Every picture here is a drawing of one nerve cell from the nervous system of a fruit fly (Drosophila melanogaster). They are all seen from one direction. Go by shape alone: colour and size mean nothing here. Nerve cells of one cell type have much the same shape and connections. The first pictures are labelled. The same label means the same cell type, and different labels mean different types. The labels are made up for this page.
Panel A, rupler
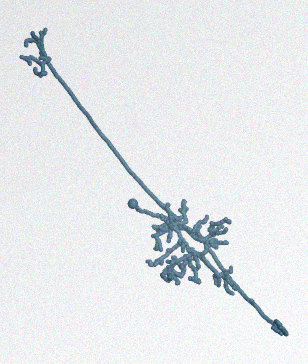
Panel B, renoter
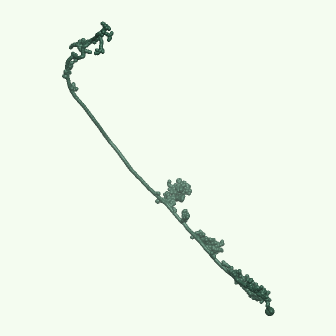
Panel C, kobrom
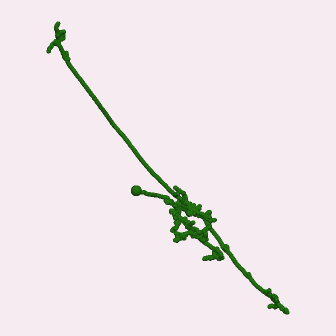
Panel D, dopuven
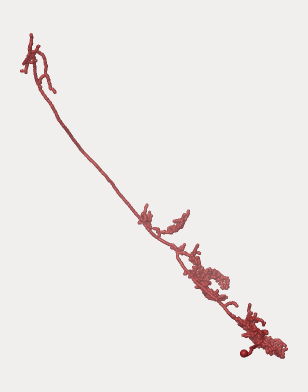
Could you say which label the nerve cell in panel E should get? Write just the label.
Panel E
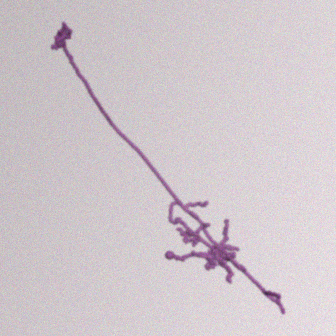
kobrom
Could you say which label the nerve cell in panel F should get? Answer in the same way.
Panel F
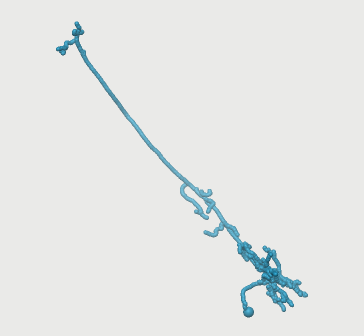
kobrom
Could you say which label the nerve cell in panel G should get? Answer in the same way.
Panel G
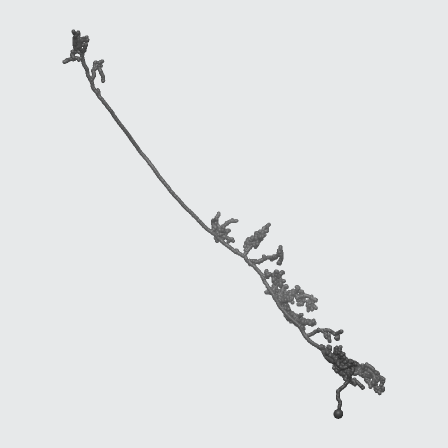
dopuven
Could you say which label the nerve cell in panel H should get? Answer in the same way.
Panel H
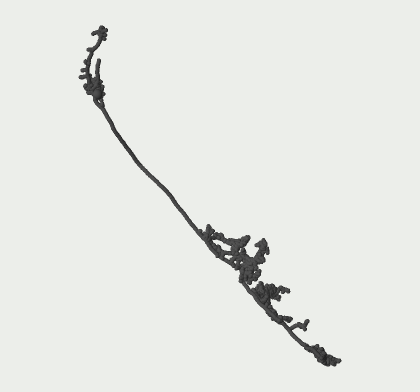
dopuven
